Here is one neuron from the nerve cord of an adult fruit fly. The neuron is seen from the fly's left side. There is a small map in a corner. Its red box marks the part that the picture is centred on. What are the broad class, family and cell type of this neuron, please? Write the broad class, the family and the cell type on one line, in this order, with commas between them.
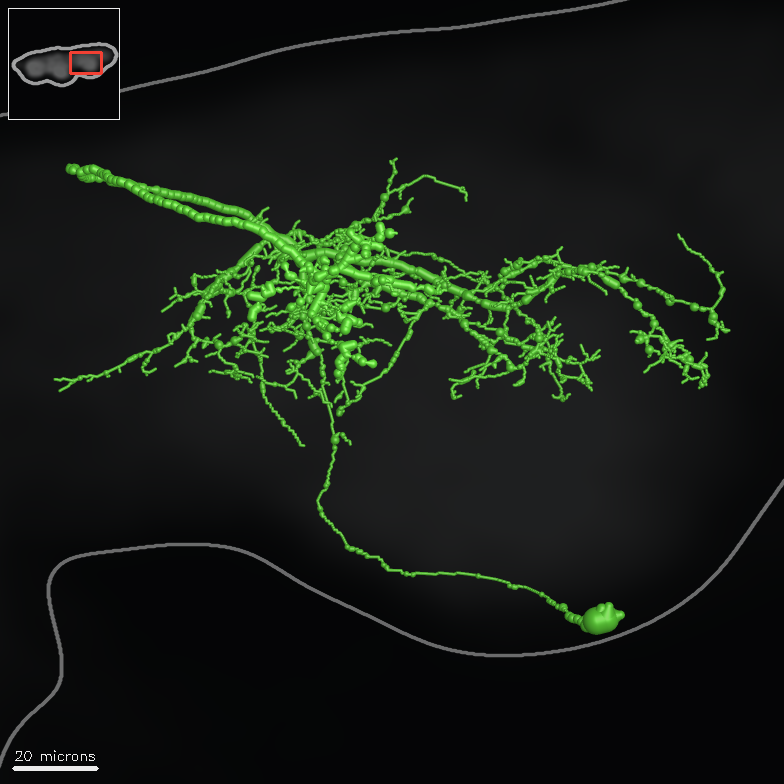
nerve-cord intrinsic neuron, hemilineage 14B, IN14B006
